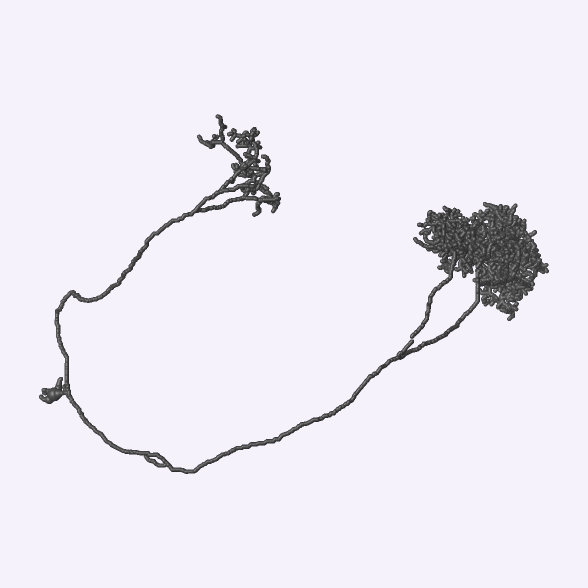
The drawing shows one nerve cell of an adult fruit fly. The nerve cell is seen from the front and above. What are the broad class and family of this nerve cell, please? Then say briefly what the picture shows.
This is an optic-lobe intrinsic neuron. The family is MeLo. The picture shows dozens of branch ends. As drawn here it is wider than it is tall.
